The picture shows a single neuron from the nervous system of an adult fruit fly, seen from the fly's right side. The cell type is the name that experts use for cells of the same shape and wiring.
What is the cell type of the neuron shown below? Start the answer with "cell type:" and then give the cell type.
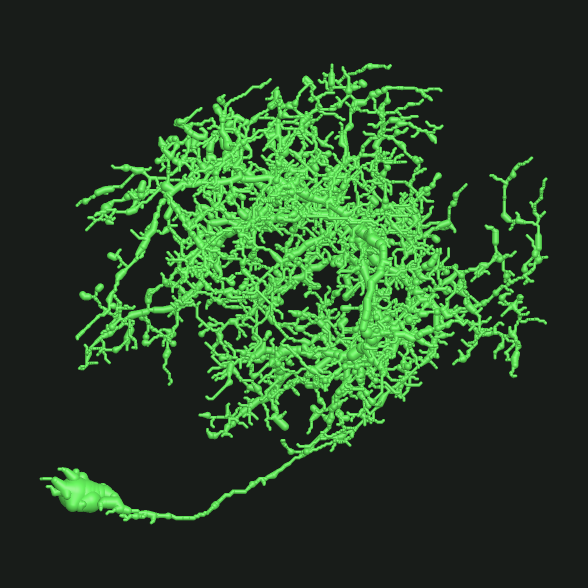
cell type: IN08A002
